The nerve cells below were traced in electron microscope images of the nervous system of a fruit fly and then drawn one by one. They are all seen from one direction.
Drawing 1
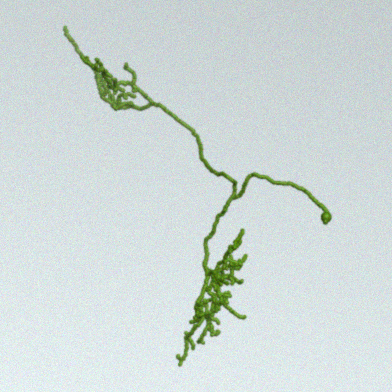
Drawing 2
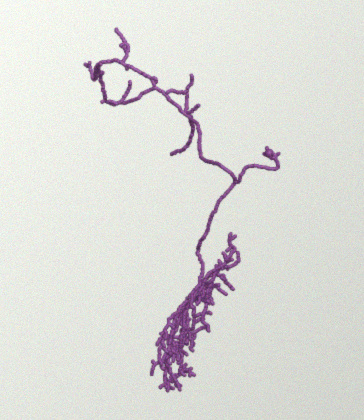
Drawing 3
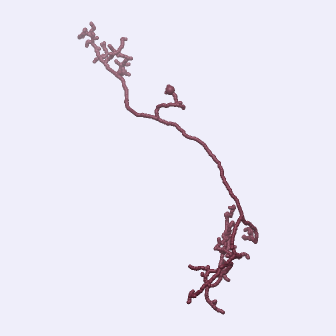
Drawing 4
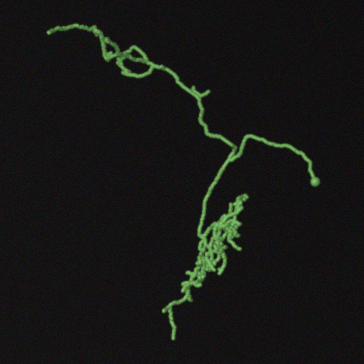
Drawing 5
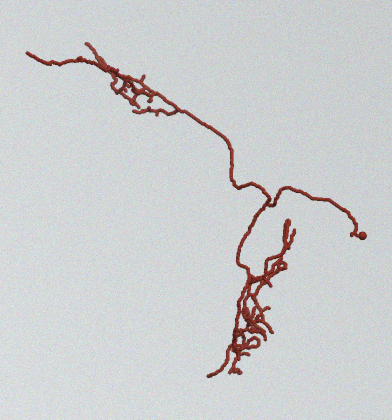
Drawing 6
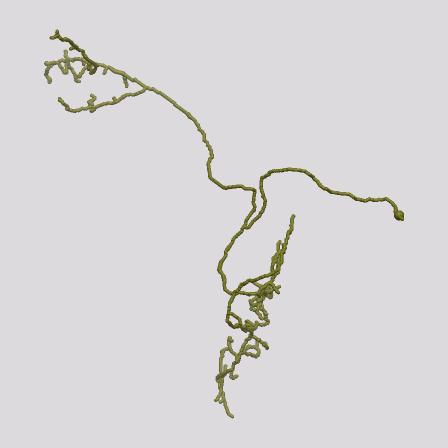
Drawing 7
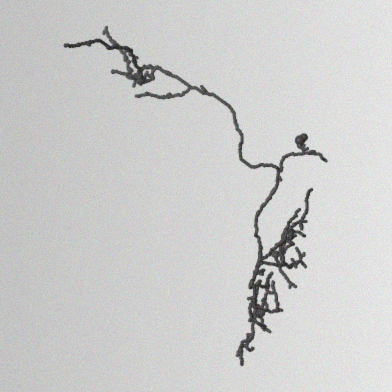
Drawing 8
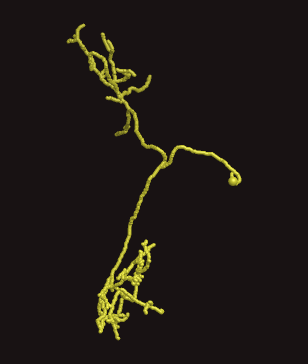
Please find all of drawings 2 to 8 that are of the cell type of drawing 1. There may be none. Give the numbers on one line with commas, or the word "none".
4, 5, 6, 7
